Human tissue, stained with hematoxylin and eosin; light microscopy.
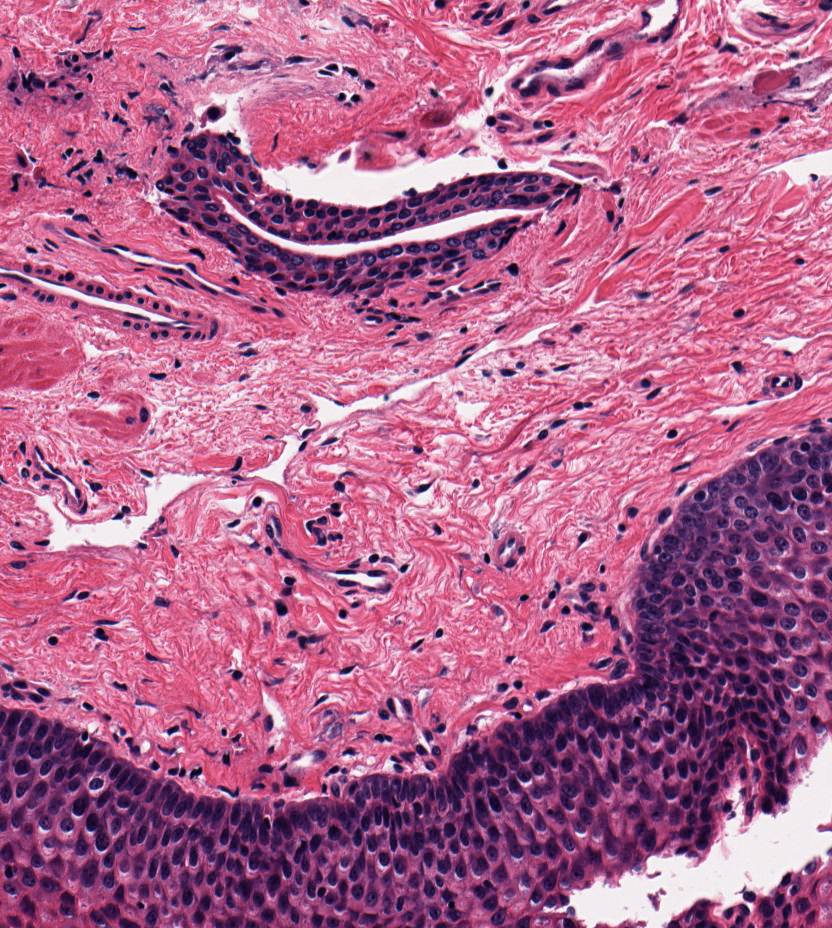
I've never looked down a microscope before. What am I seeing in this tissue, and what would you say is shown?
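Along the bottom edge, rising into the lower right corner, runs a stratified squamous epithelium, with stroma filling the rest above it. Its basal layer is closely packed cells with dark, ovoid nuclei; higher up the cells carry more cytoplasm, and it's pale. Upper centre, an elongated duct with a slit-like lumen is lined by two to three layers of small cuboidal cells. This is mucosa of the esophagus.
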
